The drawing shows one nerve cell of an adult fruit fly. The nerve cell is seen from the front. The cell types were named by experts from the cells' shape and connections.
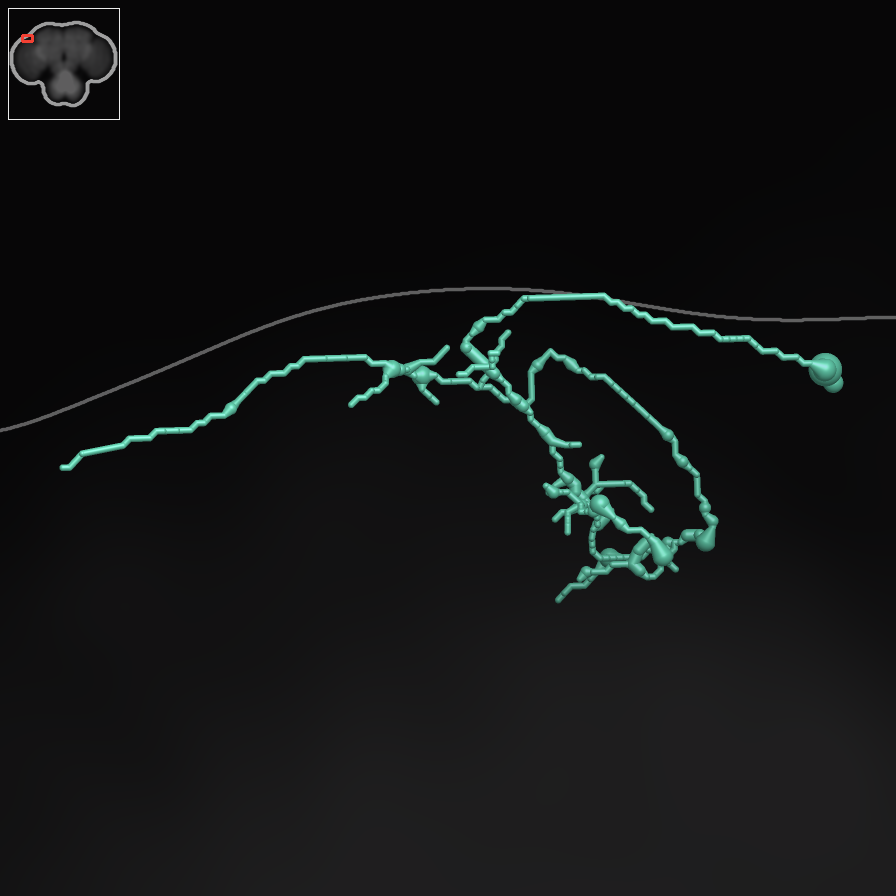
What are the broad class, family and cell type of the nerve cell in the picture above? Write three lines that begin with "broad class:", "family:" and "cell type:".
broad class: optic-lobe intrinsic neuron
family: Mi
cell type: Mi15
